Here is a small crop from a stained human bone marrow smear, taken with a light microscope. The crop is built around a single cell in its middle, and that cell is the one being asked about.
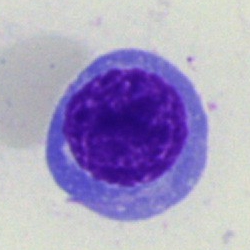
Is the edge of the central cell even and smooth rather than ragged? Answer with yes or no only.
Yes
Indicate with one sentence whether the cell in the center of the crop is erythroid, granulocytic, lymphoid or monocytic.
The cell that sits at the center is attributed to the erythroid lineage.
